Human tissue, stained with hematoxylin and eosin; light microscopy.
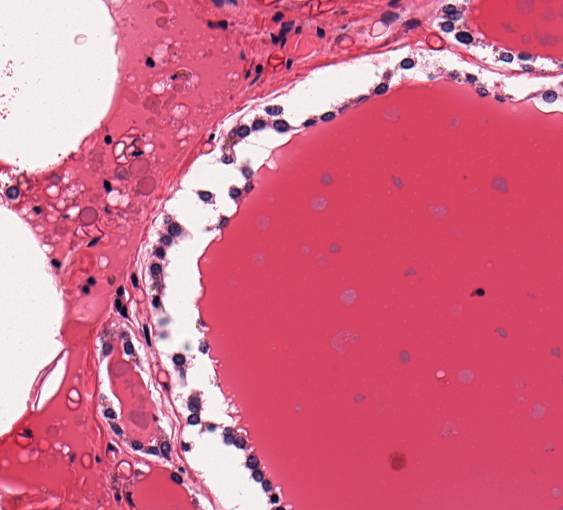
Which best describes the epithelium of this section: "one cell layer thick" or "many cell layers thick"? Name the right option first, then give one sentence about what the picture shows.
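One cell layer thick. The large follicle is lined by a single layer of flattened to low cuboidal follicular cells.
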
